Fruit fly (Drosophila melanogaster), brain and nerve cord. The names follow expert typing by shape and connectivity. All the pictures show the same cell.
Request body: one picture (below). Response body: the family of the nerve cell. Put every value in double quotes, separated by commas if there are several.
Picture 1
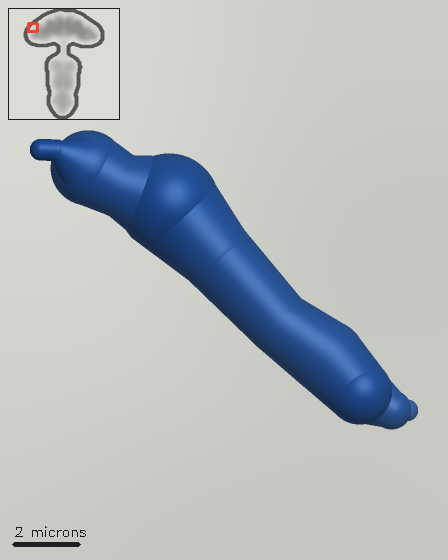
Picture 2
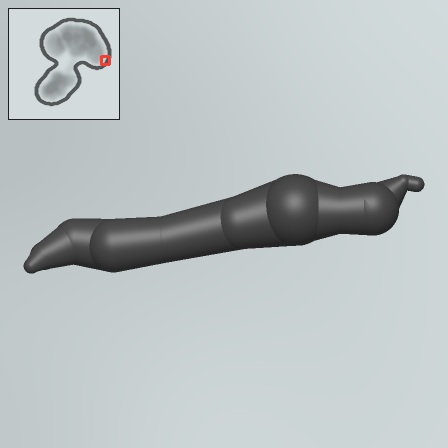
"class visual"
